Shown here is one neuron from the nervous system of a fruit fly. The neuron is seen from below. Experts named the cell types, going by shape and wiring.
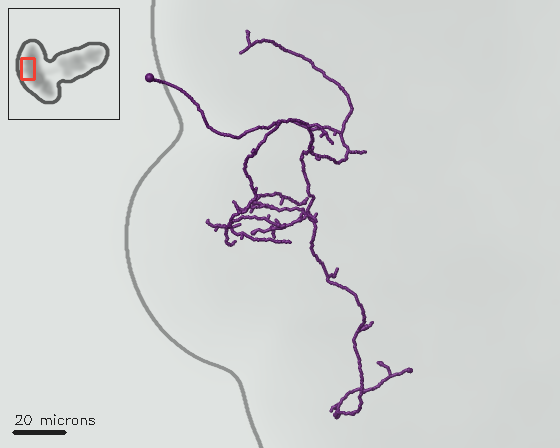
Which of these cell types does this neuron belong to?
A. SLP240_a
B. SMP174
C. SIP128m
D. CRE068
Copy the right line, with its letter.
B. SMP174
